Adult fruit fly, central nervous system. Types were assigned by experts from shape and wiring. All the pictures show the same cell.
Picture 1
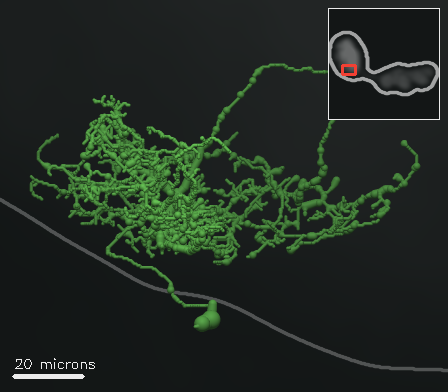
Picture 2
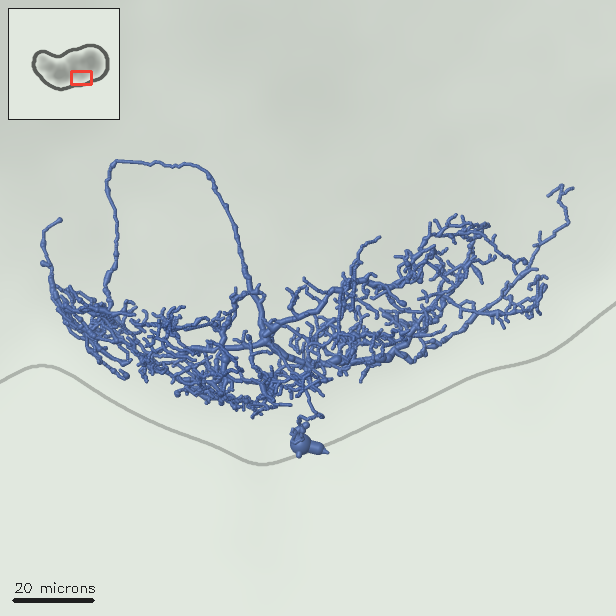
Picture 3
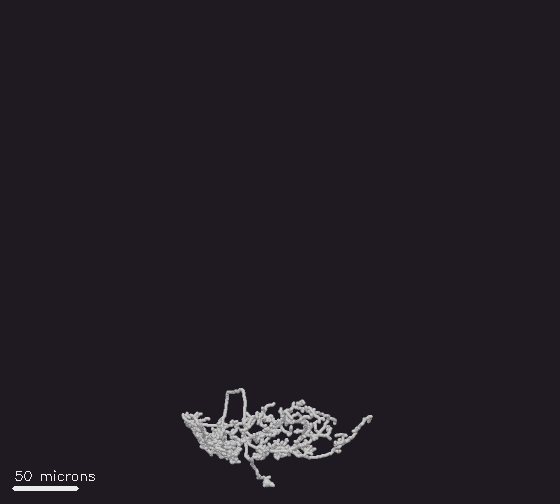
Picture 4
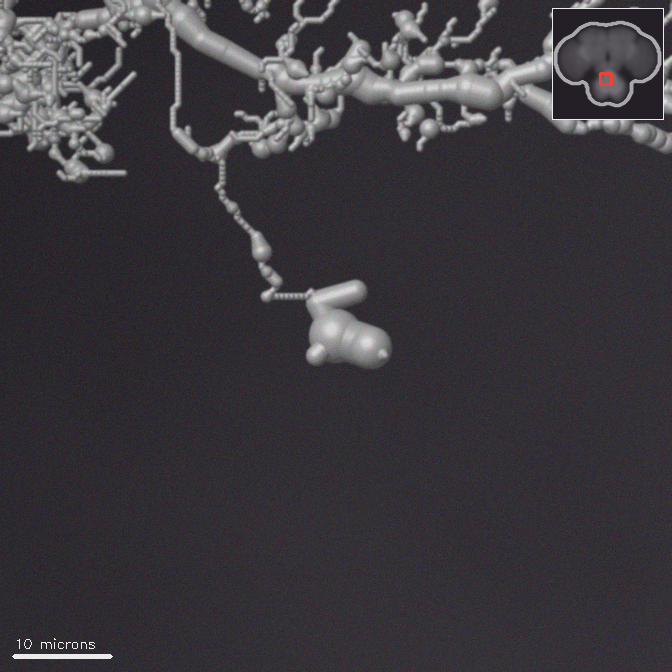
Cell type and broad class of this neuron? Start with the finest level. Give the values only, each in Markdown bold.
**GNG469**, **central-brain intrinsic neuron**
